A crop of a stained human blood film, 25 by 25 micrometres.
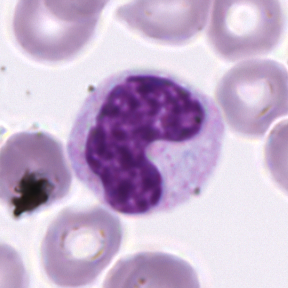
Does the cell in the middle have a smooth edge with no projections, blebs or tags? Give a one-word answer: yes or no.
Yes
